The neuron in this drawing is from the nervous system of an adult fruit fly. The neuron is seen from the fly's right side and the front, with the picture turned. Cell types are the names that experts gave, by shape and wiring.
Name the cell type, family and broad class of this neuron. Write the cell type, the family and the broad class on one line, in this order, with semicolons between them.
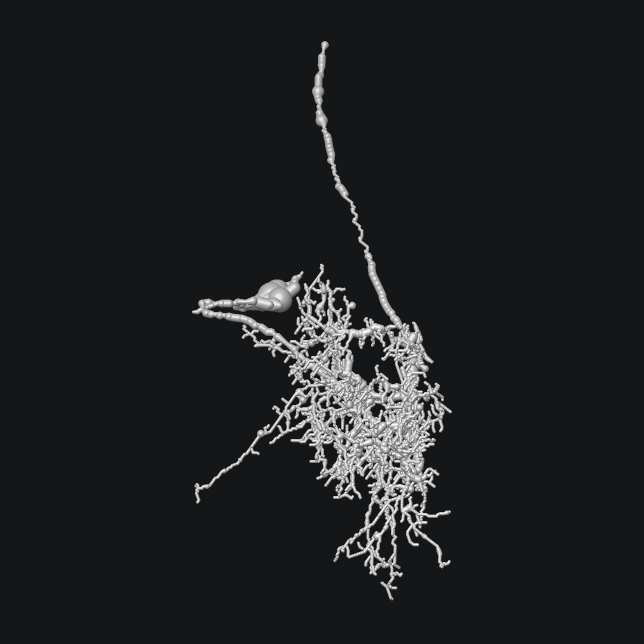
MNad36; hemilineage 03B; motor neuron of the nerve cord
